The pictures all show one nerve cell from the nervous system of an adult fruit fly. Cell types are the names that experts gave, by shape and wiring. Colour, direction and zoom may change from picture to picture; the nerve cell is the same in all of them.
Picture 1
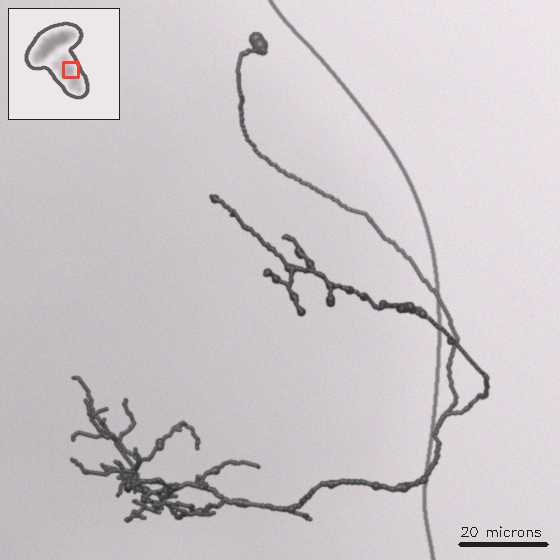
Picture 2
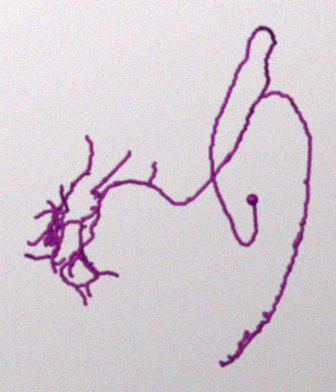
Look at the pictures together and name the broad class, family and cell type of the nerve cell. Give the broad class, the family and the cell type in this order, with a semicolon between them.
nerve-cord intrinsic neuron; hemilineage 08A; IN08A041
